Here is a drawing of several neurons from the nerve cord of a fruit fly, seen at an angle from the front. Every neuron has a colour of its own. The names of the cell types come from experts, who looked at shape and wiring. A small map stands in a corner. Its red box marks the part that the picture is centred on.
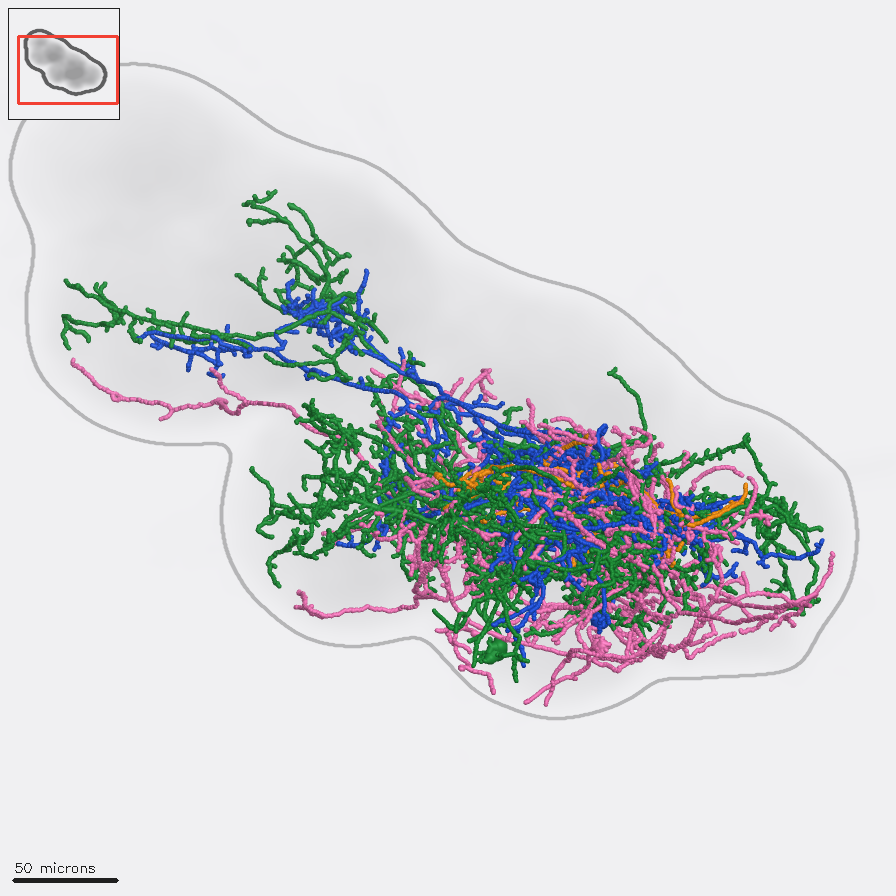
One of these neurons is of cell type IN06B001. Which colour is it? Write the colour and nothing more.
green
